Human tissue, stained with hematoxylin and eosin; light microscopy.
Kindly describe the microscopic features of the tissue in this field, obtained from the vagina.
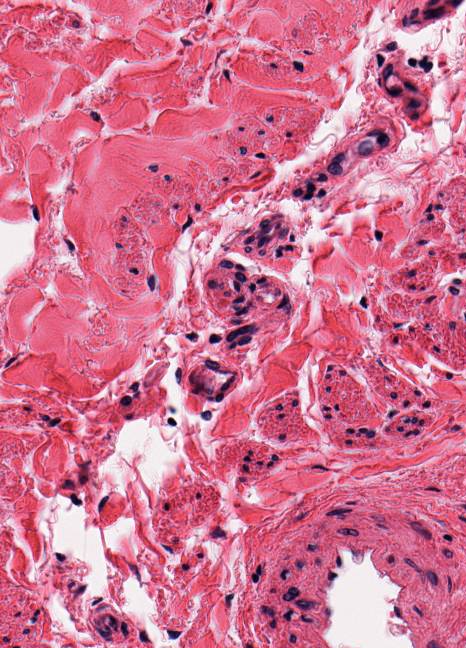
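Within the rounded bundles, the nuclei look small, dark, and round to oval. Near the centre, small vessels carry clusters of plump, dark, elongated nuclei in their walls. Bottom right: an empty lumen walled by layered cells with elongated nuclei. No surface epithelium, no fat cells.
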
